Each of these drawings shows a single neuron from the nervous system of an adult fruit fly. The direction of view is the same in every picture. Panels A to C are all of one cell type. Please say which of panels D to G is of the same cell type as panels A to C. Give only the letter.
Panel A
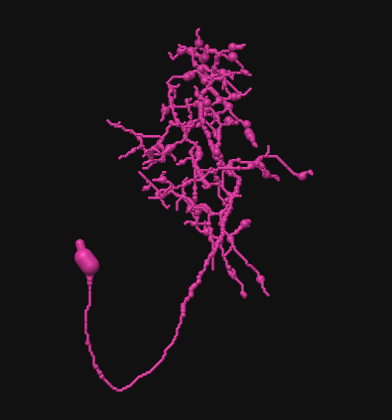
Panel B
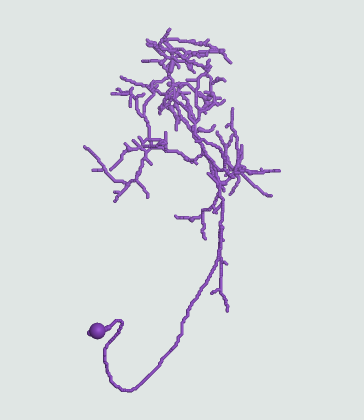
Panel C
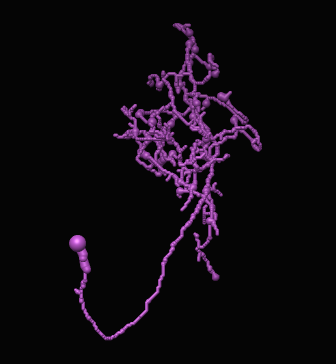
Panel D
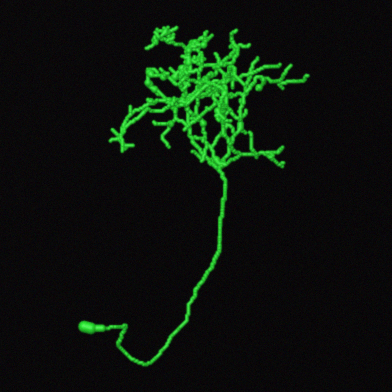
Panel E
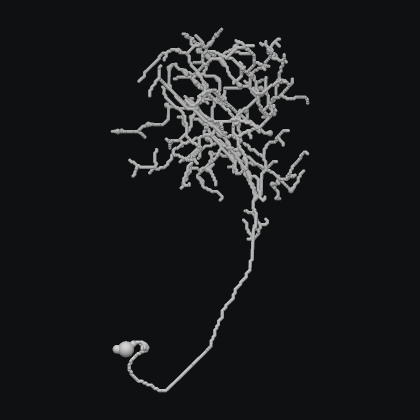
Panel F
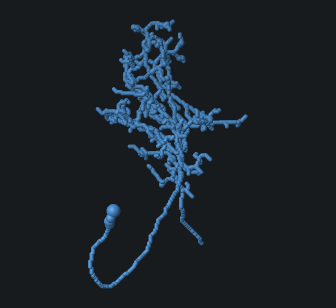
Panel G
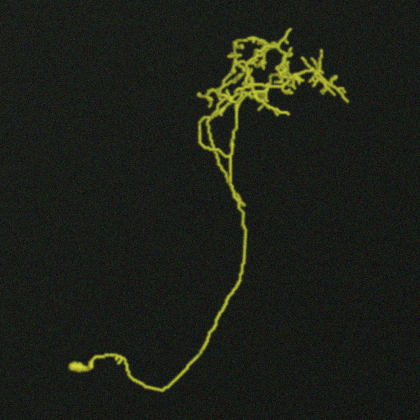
F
